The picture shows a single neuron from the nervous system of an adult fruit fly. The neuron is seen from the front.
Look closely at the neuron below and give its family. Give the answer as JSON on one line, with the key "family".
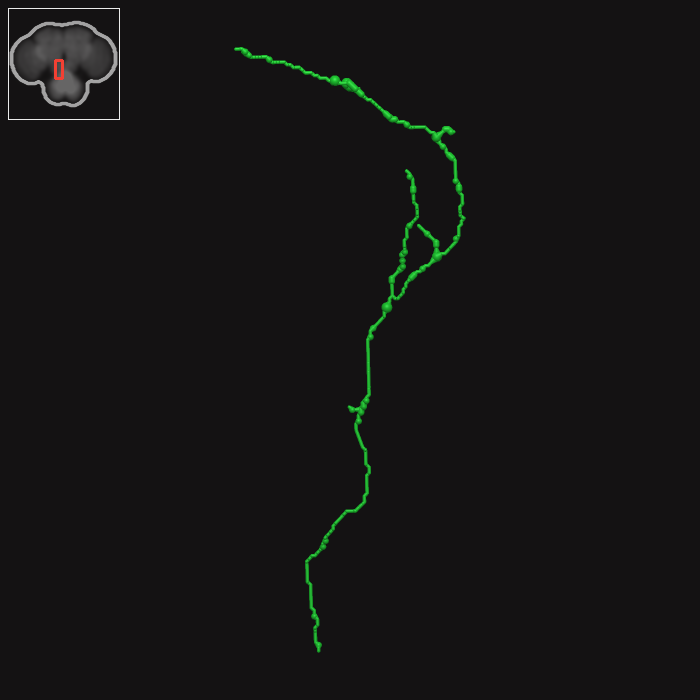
{"family": "class gustatory"}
